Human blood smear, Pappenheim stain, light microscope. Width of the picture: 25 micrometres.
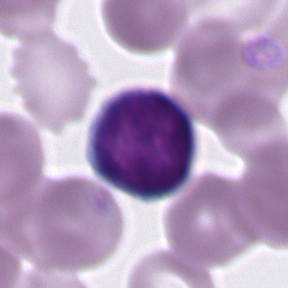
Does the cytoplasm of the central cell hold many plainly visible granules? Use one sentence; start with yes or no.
No, within the cytoplasm of the cell there is no visible granule.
